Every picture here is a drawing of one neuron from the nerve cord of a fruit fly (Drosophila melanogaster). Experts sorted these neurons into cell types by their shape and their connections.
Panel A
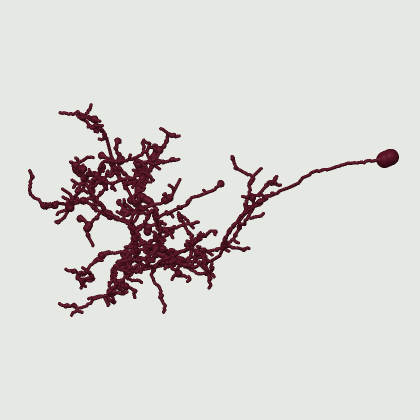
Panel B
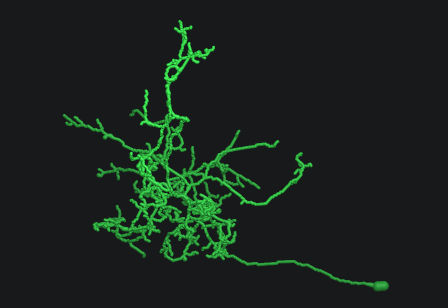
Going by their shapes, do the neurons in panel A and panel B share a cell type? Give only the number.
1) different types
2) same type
2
